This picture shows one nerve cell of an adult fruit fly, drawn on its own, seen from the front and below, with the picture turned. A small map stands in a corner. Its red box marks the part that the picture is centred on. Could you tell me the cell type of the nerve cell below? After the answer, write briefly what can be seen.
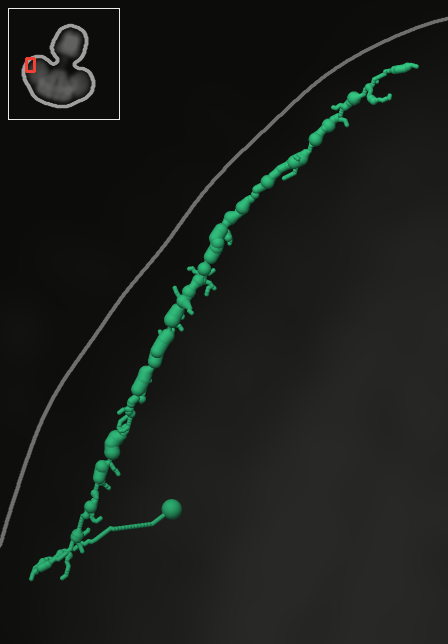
It is of cell type Dm3c. It is an optic-lobe intrinsic neuron. The cell body can be seen at the bottom of the picture. In this view it is taller than it is wide.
